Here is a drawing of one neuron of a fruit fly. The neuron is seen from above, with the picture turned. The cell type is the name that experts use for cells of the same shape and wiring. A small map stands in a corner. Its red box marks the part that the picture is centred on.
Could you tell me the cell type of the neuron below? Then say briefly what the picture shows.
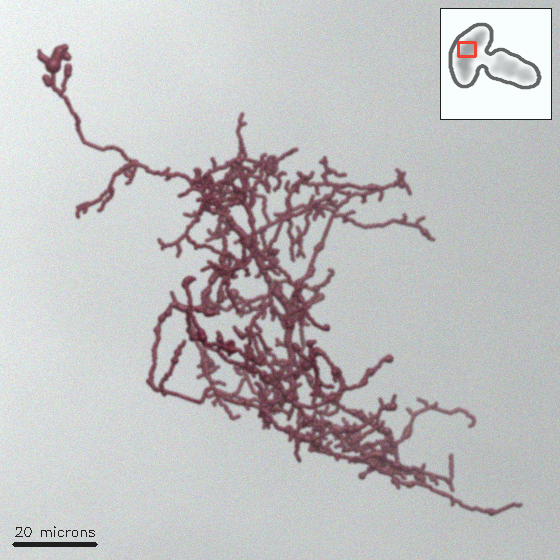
It is of cell type GNG176. This is a central-brain intrinsic neuron. It is in the brain and does not reach the nerve cord. Its cell body lies at the upper left of the picture. From left to right in the picture it spans about 120 microns.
